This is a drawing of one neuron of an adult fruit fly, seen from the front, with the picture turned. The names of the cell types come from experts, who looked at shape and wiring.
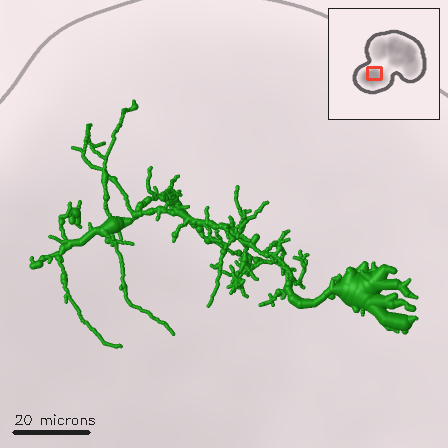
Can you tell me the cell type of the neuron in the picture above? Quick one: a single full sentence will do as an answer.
This neuron is a cell of type Ti flexor MN.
